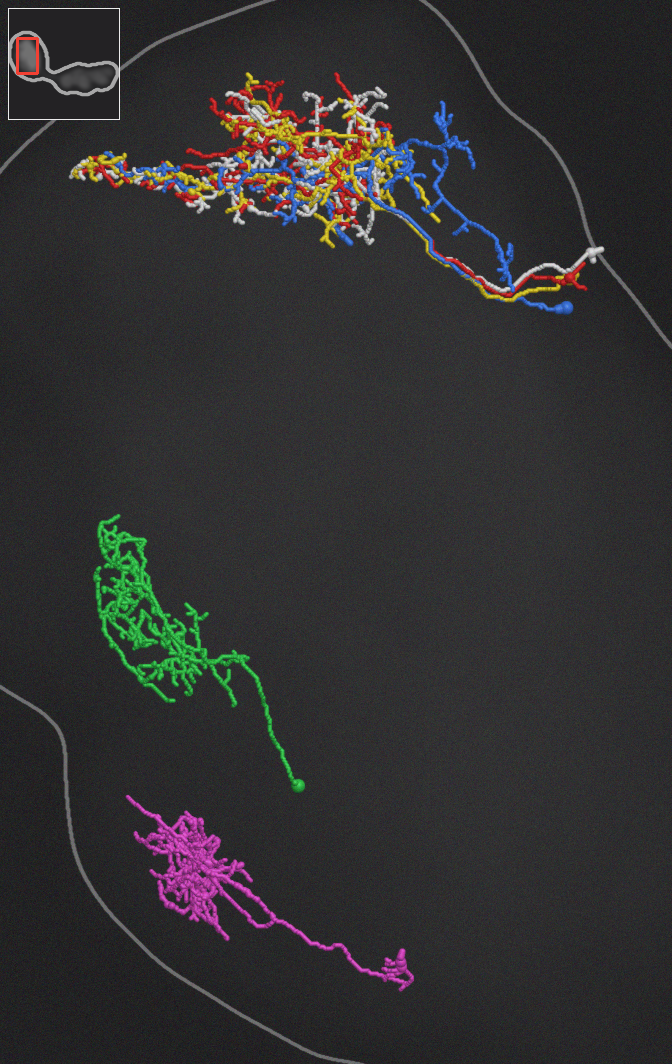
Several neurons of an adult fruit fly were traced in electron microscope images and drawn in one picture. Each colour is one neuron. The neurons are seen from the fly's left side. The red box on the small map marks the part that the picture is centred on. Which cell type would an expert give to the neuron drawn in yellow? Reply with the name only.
SMP402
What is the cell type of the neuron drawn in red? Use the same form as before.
SMP400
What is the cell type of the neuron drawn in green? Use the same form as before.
CB2518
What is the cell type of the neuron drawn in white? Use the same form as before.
SMP403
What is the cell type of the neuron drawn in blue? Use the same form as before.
SMP416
